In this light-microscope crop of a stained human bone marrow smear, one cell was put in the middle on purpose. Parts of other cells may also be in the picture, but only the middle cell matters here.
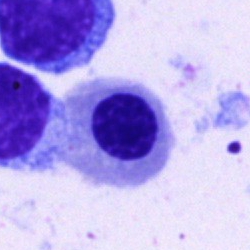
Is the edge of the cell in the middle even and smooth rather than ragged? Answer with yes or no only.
Yes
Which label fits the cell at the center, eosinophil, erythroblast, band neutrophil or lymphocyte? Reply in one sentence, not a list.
The cell around which this crop is centred is an erythroblast.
